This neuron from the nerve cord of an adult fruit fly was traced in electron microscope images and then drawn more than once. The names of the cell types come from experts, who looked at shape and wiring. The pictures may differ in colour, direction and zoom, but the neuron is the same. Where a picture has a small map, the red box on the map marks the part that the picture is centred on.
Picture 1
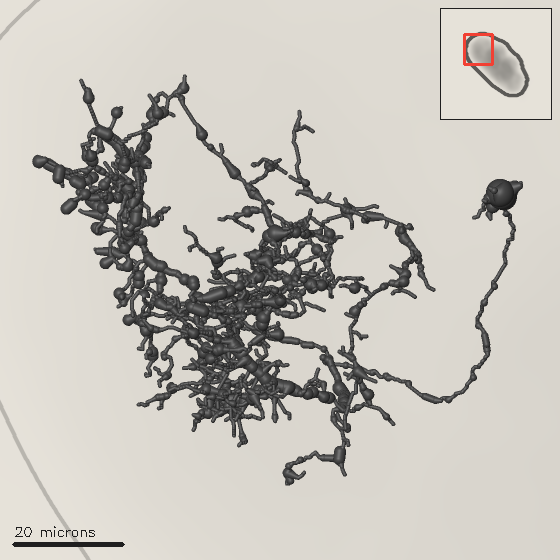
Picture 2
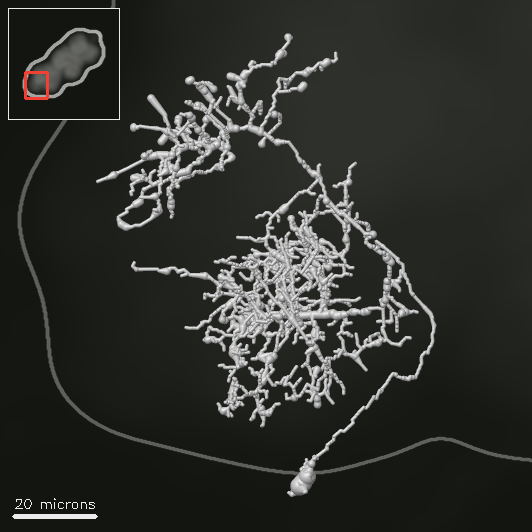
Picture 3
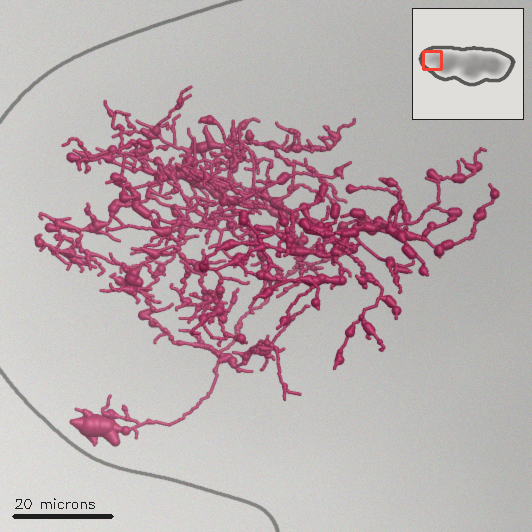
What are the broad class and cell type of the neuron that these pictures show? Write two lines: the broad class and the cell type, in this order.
nerve-cord intrinsic neuron
INXXX263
